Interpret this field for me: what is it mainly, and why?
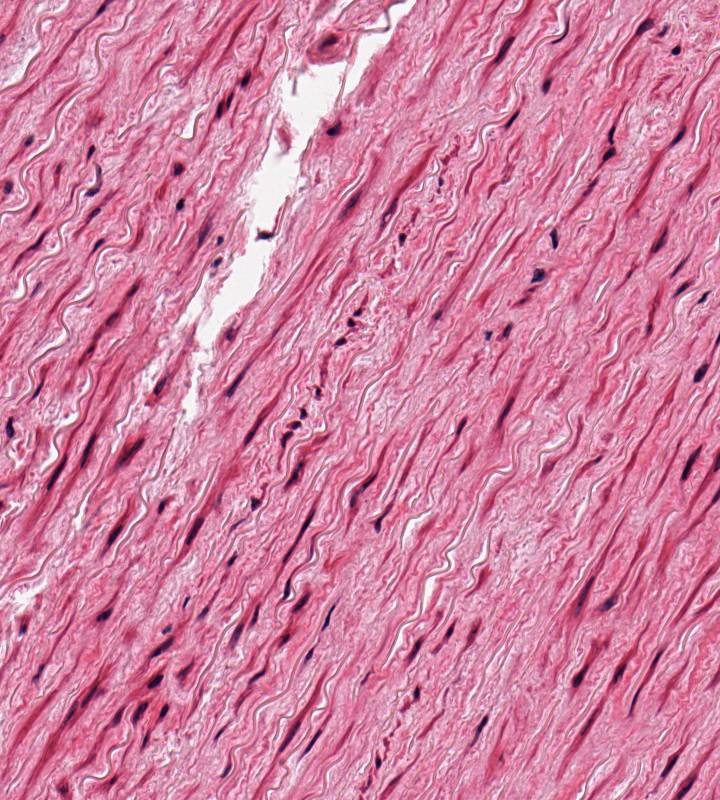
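This field, I'd say, is tunica media of an artery. Parallel pink fibres run diagonally from lower left to upper right, following a wavy, crimped course.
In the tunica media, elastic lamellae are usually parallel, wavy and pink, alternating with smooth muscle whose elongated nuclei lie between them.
Here the nuclei are dark, elongated and spindle-shaped, lying lengthwise along the fibres.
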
